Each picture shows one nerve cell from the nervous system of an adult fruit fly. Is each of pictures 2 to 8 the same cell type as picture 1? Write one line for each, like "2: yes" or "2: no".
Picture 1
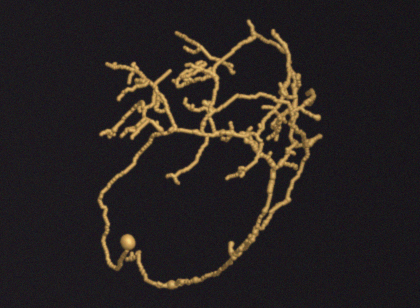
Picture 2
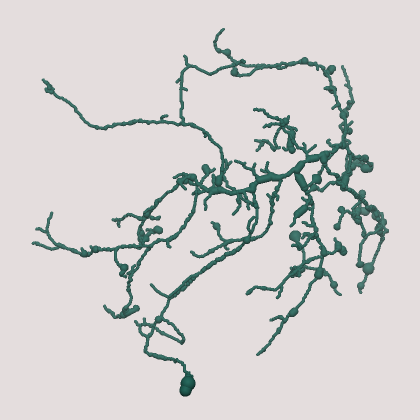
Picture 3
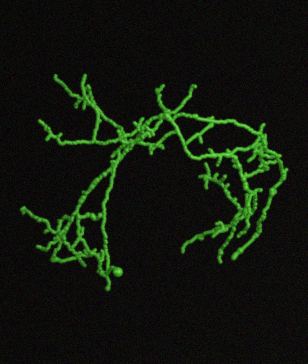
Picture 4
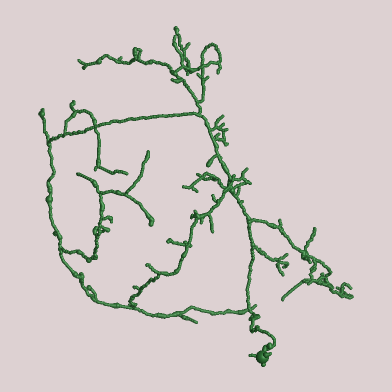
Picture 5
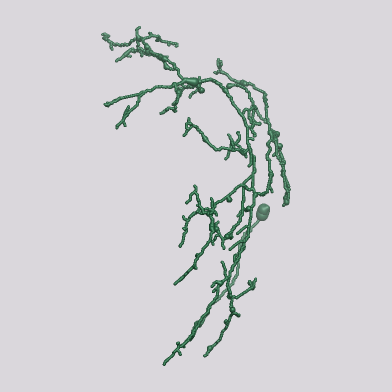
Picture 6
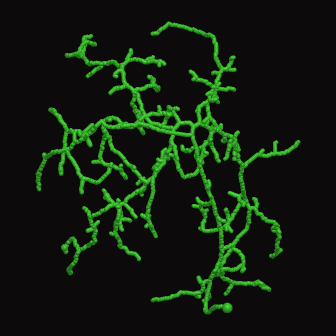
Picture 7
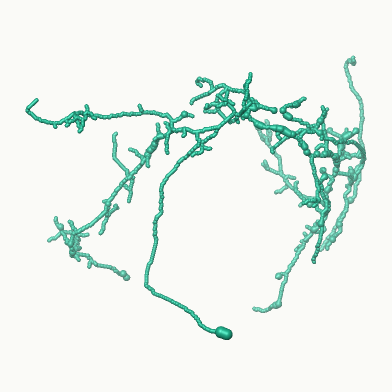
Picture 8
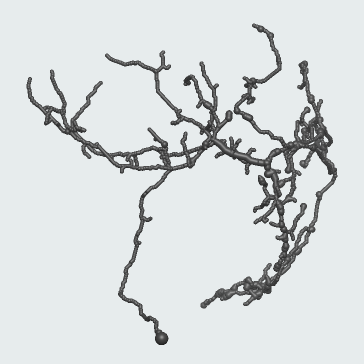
2: yes
3: yes
4: no
5: no
6: yes
7: yes
8: yes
